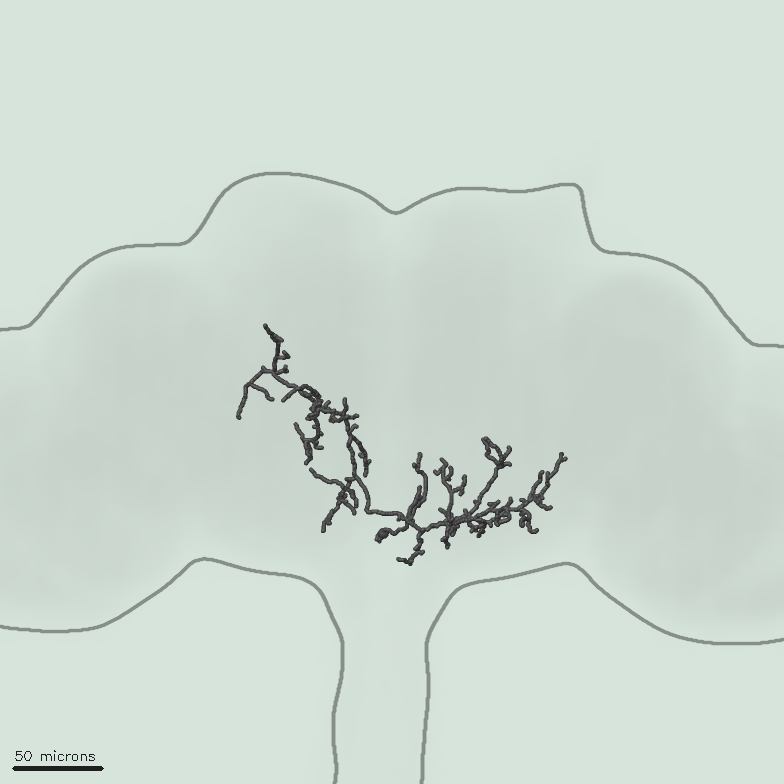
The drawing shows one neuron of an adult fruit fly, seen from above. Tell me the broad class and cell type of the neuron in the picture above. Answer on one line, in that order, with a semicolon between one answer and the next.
central-brain intrinsic neuron; GNG260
